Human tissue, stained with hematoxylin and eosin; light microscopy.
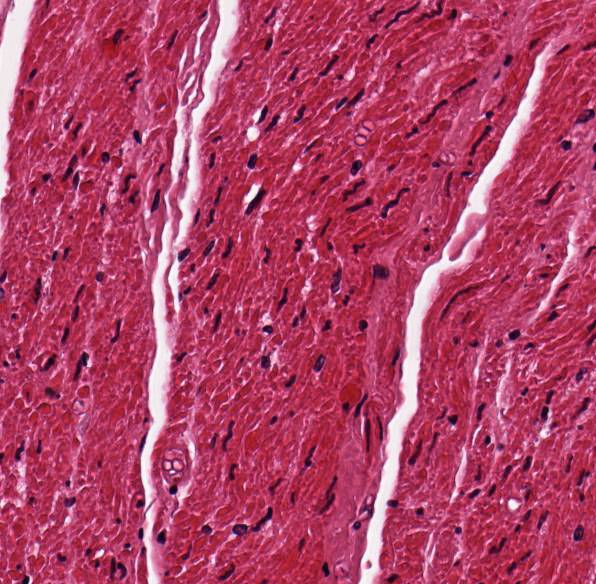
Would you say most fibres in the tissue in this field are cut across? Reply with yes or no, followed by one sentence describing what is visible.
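No. The whole field is filled by closely packed fibres cut lengthwise, running nearly vertically from top to bottom.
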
